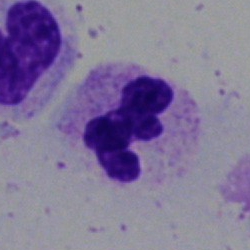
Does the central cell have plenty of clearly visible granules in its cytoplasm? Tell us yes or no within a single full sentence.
Yes, what the cytoplasm holds is many visible granules.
